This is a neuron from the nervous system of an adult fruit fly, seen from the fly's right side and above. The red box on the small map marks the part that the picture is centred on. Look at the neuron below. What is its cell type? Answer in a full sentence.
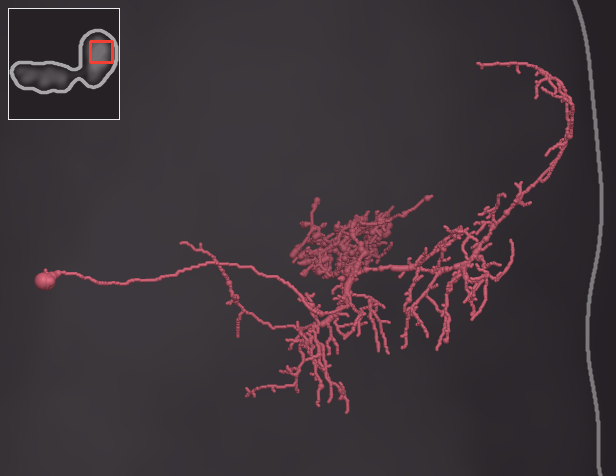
The cell type is LAL162.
